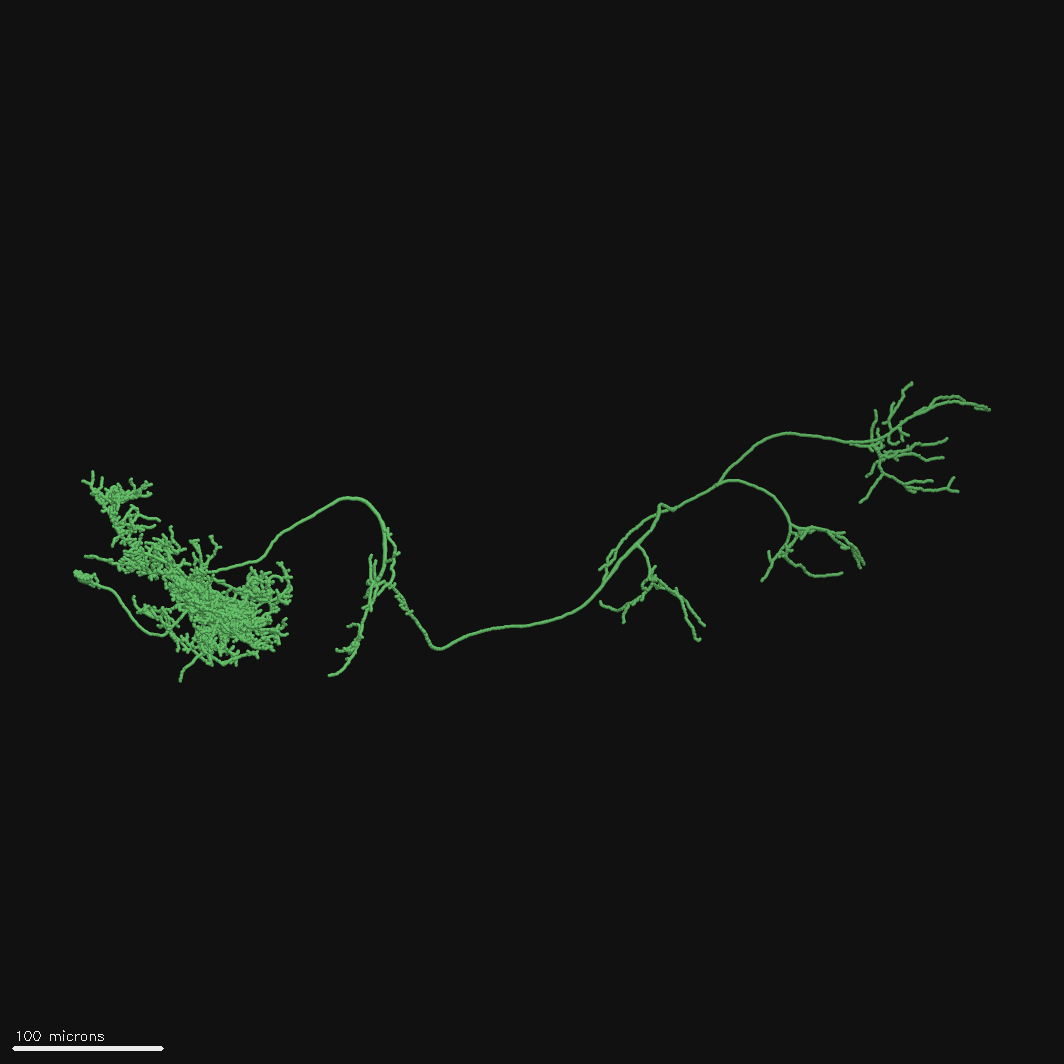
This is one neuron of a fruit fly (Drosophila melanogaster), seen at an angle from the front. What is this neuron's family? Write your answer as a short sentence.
The family is DNg.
